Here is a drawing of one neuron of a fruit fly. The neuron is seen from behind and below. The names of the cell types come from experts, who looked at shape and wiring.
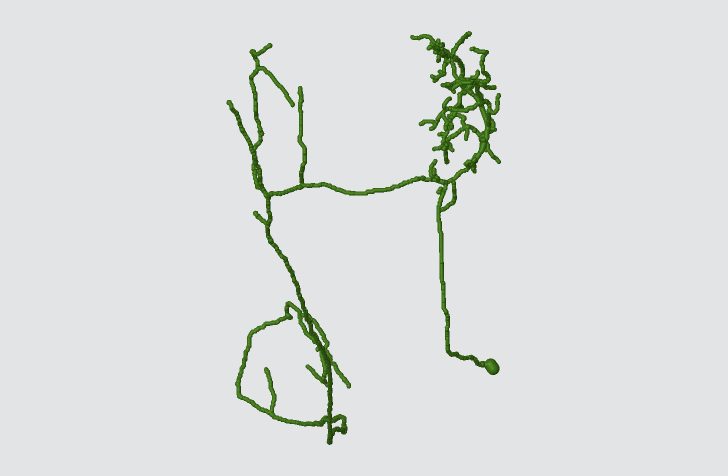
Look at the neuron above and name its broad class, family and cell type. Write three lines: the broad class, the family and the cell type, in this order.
ascending neuron
hemilineage 07B
AN07B082_b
